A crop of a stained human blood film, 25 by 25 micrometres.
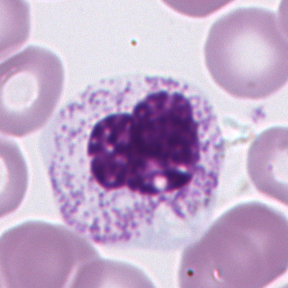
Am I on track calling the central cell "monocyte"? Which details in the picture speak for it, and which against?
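This cell is a segmented neutrophil; the name monocyte does not fit. The nucleus decides: it is divided into lobes, a smaller one on the left and a larger one on the right.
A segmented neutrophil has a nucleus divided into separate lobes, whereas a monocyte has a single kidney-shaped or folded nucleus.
The chromatin is dark purple and dense, and no nucleoli are seen.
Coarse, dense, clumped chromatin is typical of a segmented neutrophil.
The cell is roughly round and clearly larger than the nearby red cells, which lie close but do not overlap it.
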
